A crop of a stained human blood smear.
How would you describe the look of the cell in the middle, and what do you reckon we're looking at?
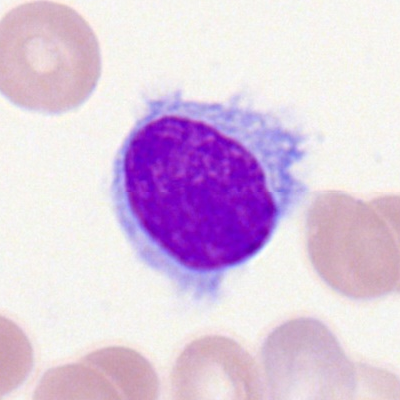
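Fine projections are most marked along the upper right edge of the cell. The chromatin is deep purple, with a blotchy pattern of darker and lighter patches. The cytoplasm is pale blue and wider on the upper right side of the nucleus than on the lower left side. The cell is a lymphocyte.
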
